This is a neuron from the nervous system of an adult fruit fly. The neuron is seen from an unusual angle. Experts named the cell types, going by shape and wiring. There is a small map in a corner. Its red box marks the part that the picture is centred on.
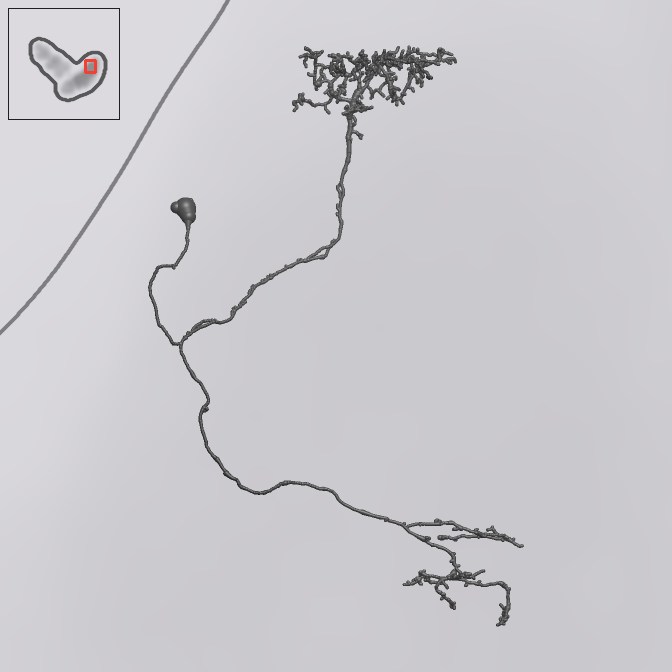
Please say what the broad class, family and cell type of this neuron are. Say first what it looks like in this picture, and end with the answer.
The picture shows dozens of branch ends. In this view it is taller than it is wide. It is a visual projection neuron. Its family is hemilineage VPNp2. Its cell type is LC18.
